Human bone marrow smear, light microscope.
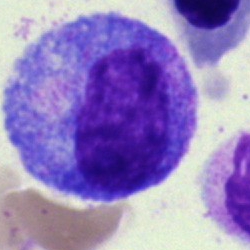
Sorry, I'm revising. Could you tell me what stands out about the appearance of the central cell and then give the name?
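Sure, the nucleus sits off-centre, over toward the right side of the cell. There's plenty of cytoplasm, roughly half the cell, and it's stained blue. Scattered through it you'll see fine pinkish-purple granules. That's a promyelocyte.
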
